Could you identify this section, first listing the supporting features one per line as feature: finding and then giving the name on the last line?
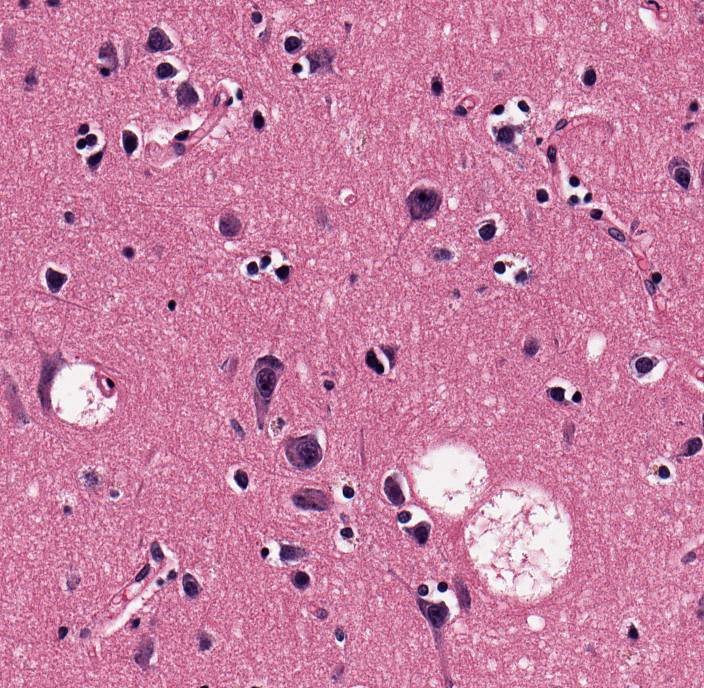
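Neuropil: fine, fibrillary and pink throughout, with no epithelium or glands
Capillary: thin-walled, elongated nuclei, running diagonally in the upper right
Second capillary: narrow, running obliquely in the lower left corner
Halos: many nuclei and cell bodies sitting within clear retraction halos
Name: cerebral cortex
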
